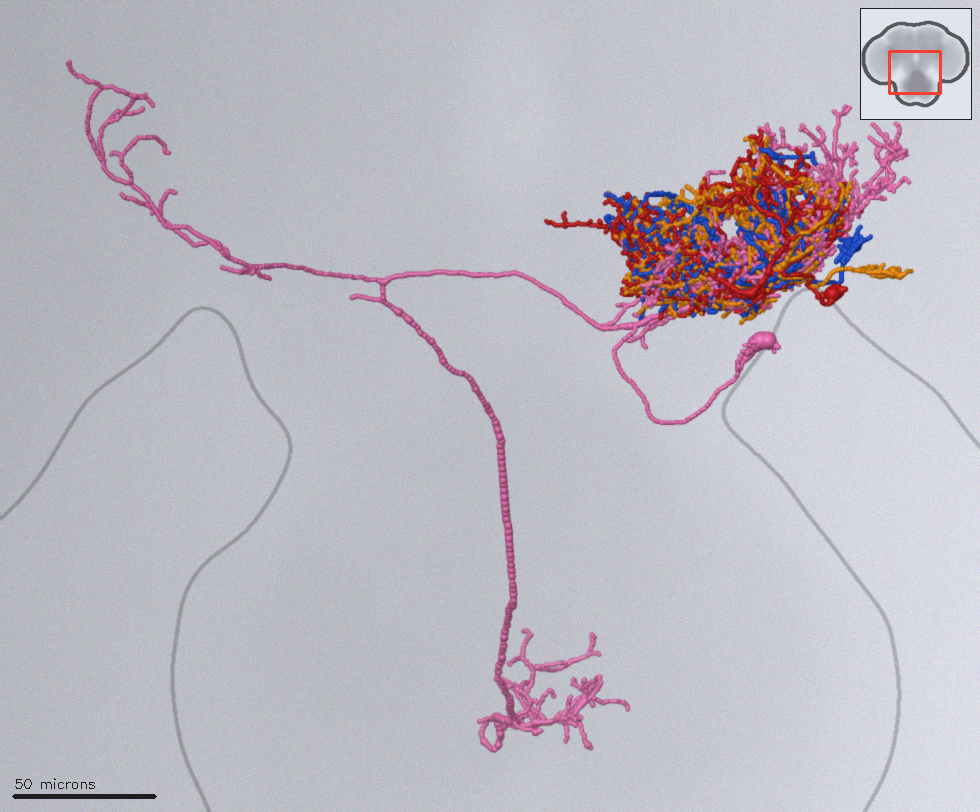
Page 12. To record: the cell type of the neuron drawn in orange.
SAD112_b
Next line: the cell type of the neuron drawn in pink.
DNg29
